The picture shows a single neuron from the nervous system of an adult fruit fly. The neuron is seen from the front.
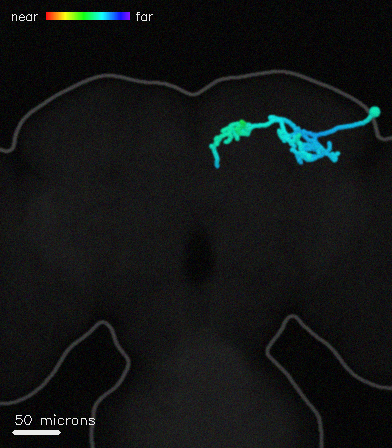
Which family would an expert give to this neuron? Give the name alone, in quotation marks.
"hemilineage LHp3"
